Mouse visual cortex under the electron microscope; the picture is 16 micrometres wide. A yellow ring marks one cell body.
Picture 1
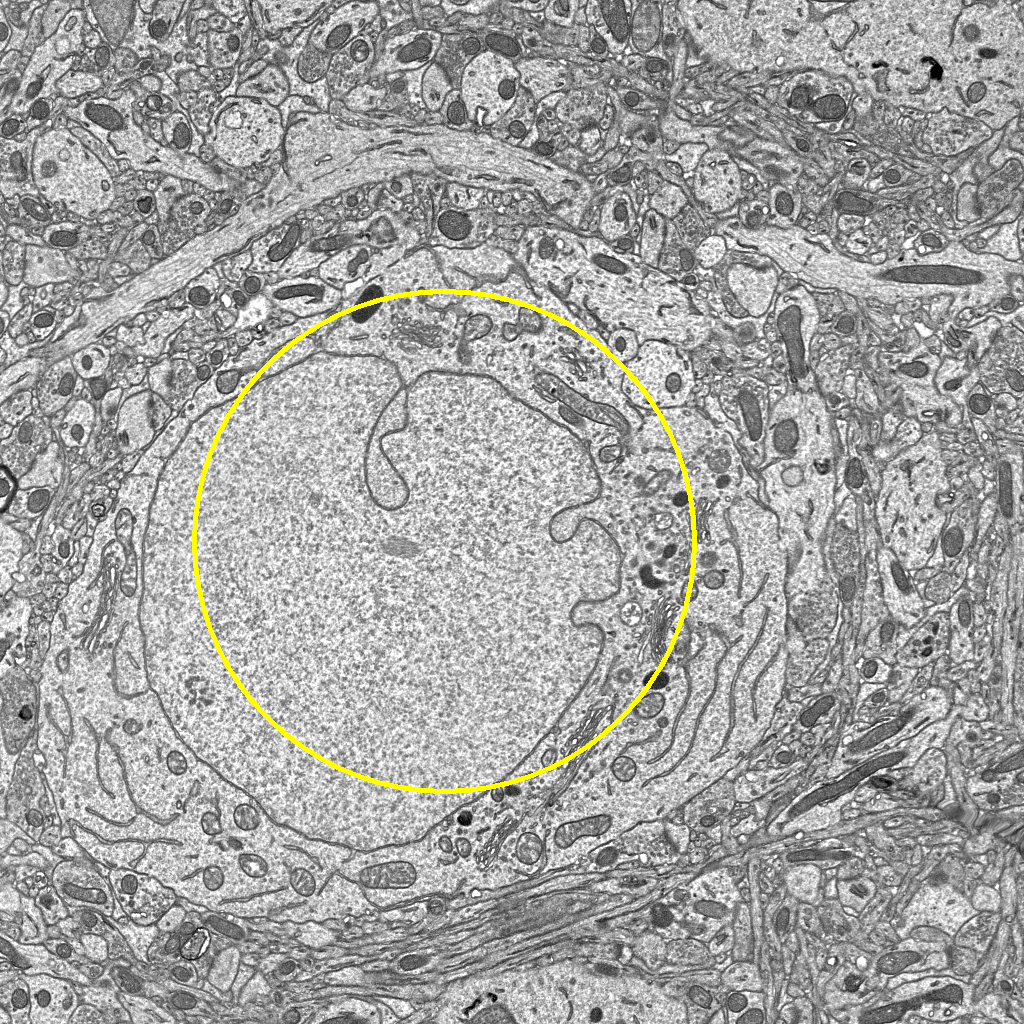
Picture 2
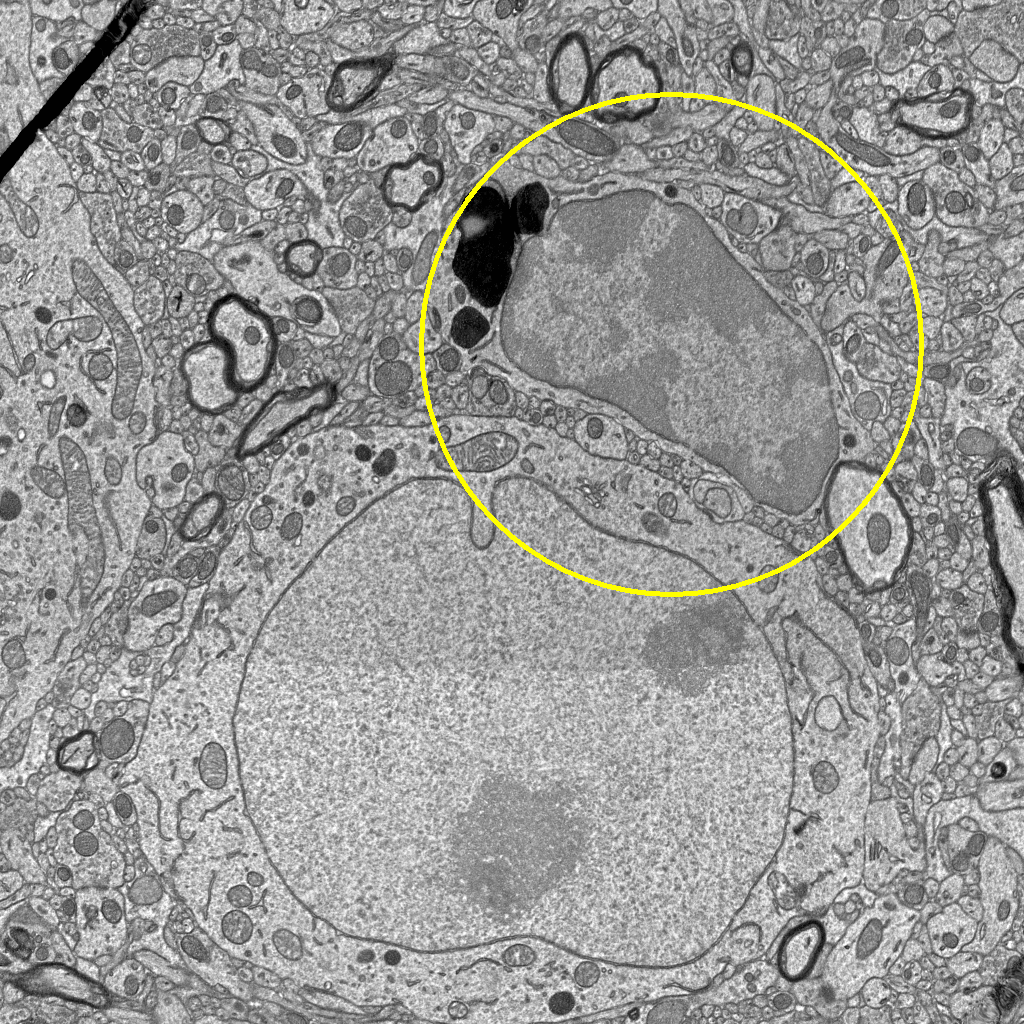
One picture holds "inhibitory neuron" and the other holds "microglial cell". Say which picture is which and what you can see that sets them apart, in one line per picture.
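The cell in picture 1 is an inhibitory neuron. The nuclear envelope has a deep narrow infolding that dips into the nucleus from the top.
The cell in picture 2 is a microglial cell. The nuclear envelope is smooth, with no deep folds or clefts.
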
